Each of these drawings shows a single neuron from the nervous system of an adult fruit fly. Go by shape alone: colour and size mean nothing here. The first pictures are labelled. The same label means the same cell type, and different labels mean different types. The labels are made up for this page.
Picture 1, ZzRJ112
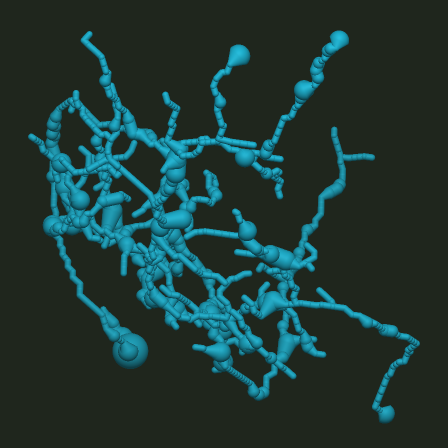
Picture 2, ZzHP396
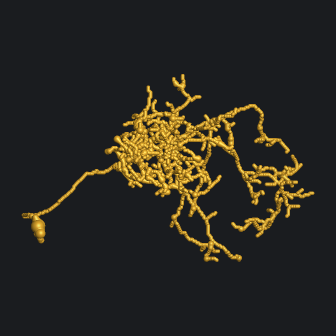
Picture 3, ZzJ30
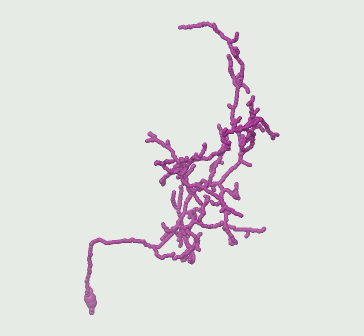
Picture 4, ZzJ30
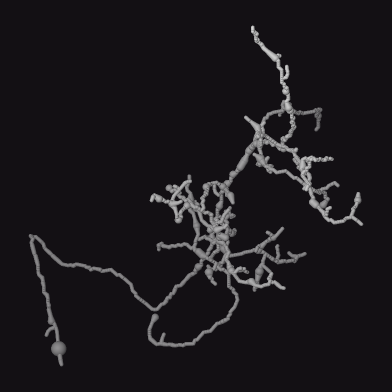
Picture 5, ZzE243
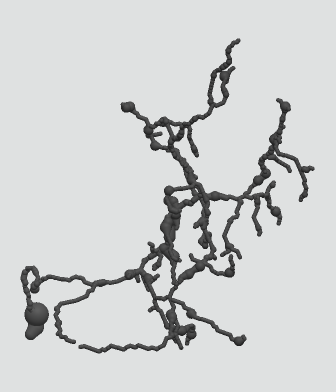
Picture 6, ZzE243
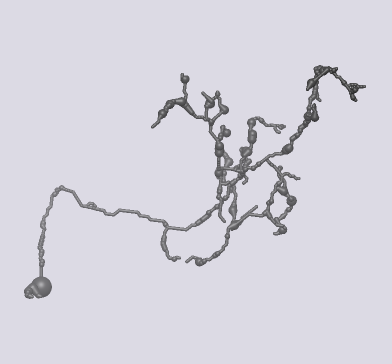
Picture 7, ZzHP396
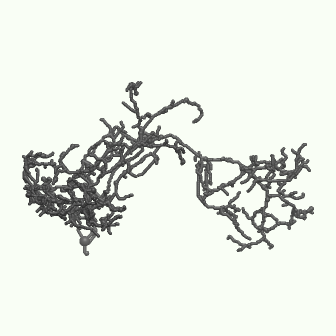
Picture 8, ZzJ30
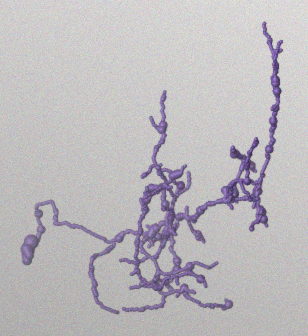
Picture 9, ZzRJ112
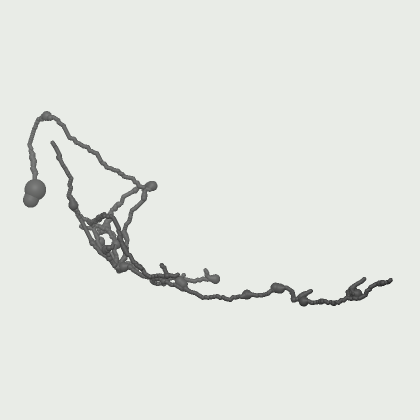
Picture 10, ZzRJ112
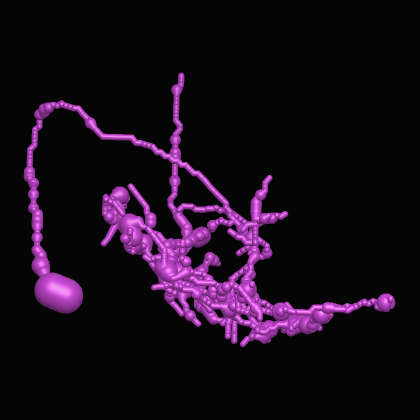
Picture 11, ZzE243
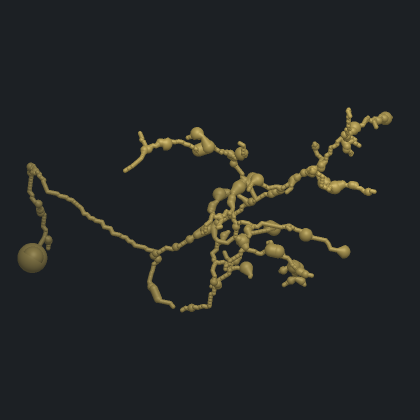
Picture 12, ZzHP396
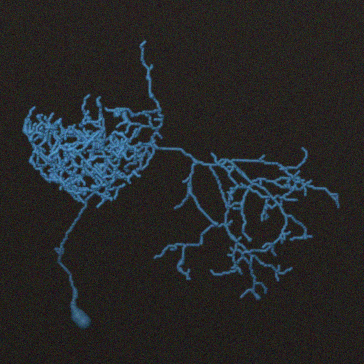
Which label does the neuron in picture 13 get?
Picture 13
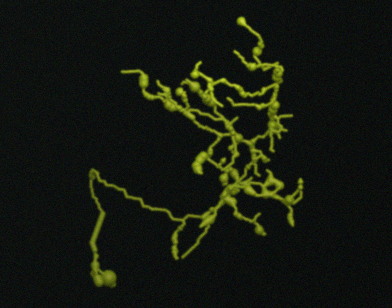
ZzE243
